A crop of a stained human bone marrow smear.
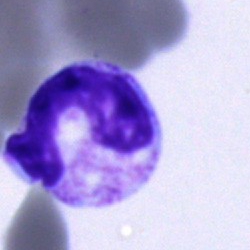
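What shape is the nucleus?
A thick curved band bending around a pale central area.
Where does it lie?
It fills the upper and left parts of the cell.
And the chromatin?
Dense, dark purple, coarsely clumped.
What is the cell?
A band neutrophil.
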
